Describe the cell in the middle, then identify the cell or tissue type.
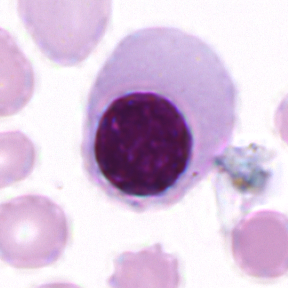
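See how the nucleus sits off-centre, down in the lower part of the cell? Its chromatin is dense and dark purple, clumped coarsely, and there are no nucleoli to be seen. The cytoplasm hasn't any vacuoles either. That's a normoblast.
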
